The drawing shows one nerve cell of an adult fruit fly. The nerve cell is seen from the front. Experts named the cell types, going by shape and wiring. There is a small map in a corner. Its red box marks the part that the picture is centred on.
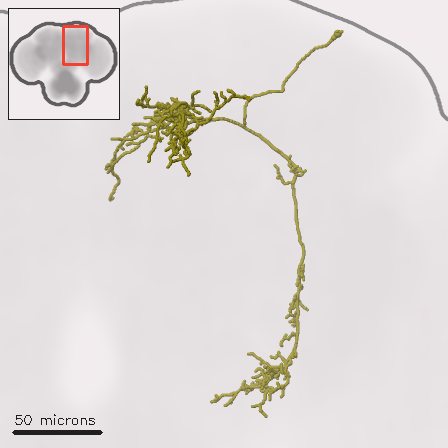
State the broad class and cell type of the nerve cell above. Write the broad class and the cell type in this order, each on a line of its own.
central-brain intrinsic neuron
ATL015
